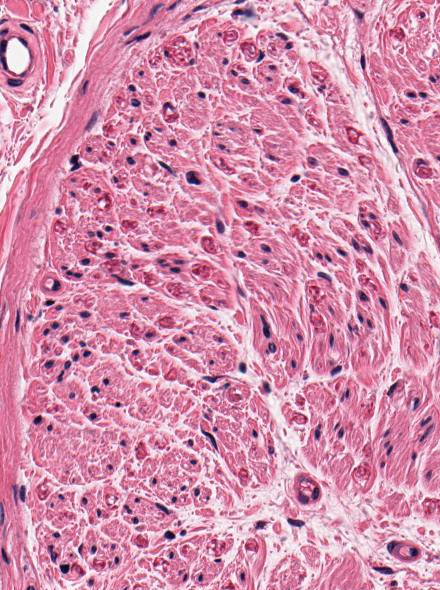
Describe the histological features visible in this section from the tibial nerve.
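Small dark blue nuclei, many of them oval or elongated, are distributed fairly evenly throughout the whole bundle. Outside the bundle, in the top left corner, lies a small vessel with a round, empty lumen. No fat cells are present anywhere in the field. Neither epithelium nor glands are present.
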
